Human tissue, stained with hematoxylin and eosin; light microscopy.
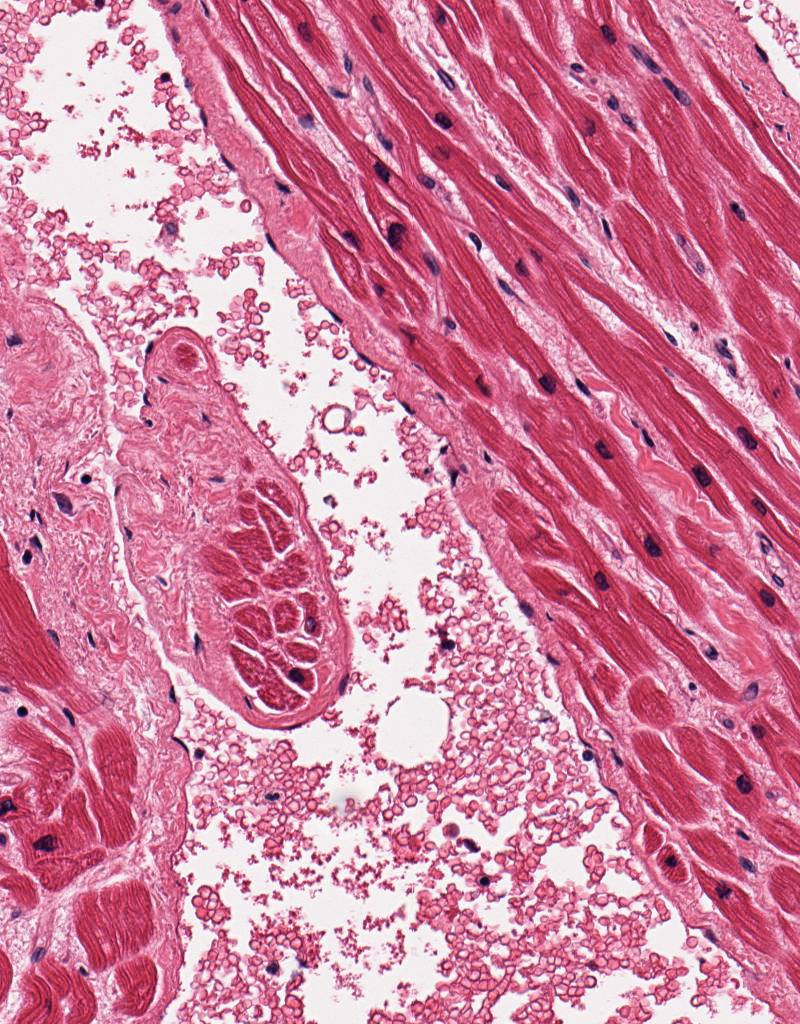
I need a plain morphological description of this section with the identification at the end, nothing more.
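Upper right: long muscle fibres run diagonally, upper left to lower right, nuclei oval and central. Lower left corner: fibres cut across or obliquely. A thin pale pink fibrous layer lines that upper right muscle's edge facing the blood-filled band. Name: atrial appendage of the heart.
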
